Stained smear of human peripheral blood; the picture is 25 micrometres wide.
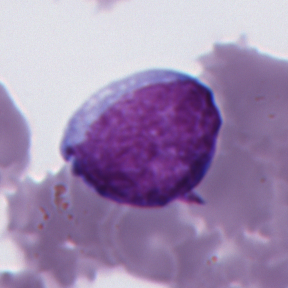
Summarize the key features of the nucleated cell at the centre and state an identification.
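The chromatin is finely granular and evenly distributed, with no coarse dark clumps. The nucleus measures about 14 by 11 micrometres and occupies about 80% of the cell's area. Cytoplasm forms a narrow, pale bluish crescent along the upper-left edge and contains no visible granules. A small pointed tag projects from the lower-right edge. This cell is a myeloblast.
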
